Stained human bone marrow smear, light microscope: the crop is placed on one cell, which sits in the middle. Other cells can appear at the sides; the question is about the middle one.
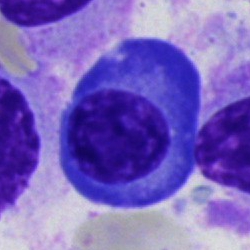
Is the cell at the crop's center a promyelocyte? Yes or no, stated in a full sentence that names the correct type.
No, the central cell does not represent a promyelocyte, but a plasma cell.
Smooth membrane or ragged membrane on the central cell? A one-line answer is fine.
Edge check done: smooth outline, no projections present.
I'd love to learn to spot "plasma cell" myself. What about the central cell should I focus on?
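This is a plasma cell, and two features in the picture go with that name.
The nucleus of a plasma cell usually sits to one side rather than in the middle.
Here the nucleus lies off-centre, toward the lower left of the cell, which agrees with this.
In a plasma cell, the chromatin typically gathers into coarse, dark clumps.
In this cell the chromatin is coarse and clumped, with dark purple masses, which also agrees. Beyond these, the cytoplasm is deep blue and abundant, forming its widest band above and to the right of the nucleus.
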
